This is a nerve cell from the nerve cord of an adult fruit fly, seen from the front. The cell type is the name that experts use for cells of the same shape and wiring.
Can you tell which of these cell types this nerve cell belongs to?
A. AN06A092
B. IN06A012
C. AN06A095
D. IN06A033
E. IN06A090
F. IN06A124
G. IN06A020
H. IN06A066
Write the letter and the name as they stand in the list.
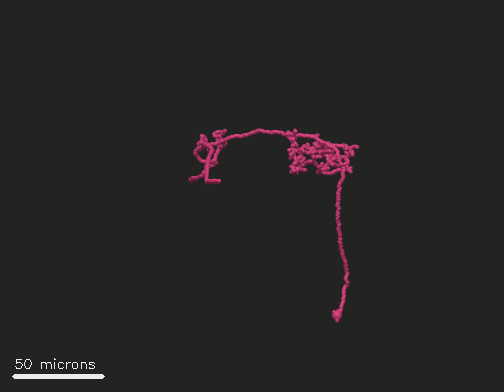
A. AN06A092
